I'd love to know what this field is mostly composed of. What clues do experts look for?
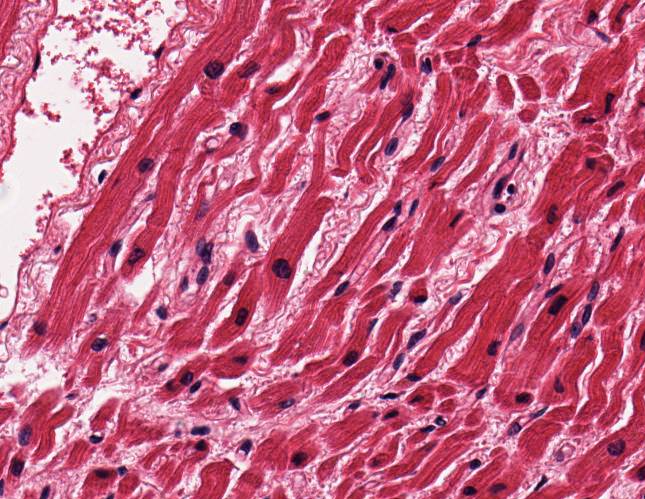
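That's myocardium. Most of the fibres run diagonally, lower left to upper right. What settles it is that they branch and join their neighbours, with nuclei sitting centrally inside them.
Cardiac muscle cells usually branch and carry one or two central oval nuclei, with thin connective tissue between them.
Between the fibres here there's pale, loose, wispy connective tissue with small, dark, elongated nuclei.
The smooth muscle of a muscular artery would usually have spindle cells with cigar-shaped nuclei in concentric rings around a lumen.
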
